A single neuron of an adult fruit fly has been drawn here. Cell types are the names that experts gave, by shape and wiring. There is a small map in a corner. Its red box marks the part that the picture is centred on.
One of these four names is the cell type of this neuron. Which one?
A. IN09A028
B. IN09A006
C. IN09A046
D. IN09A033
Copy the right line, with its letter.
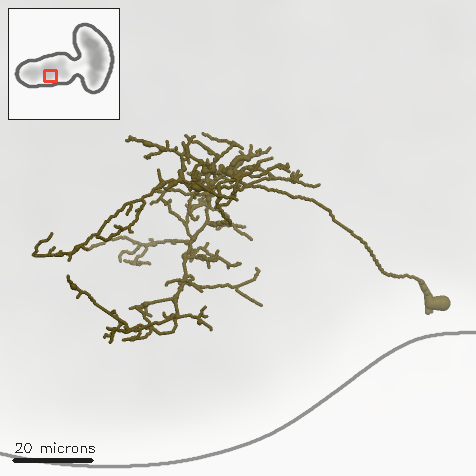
D. IN09A033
